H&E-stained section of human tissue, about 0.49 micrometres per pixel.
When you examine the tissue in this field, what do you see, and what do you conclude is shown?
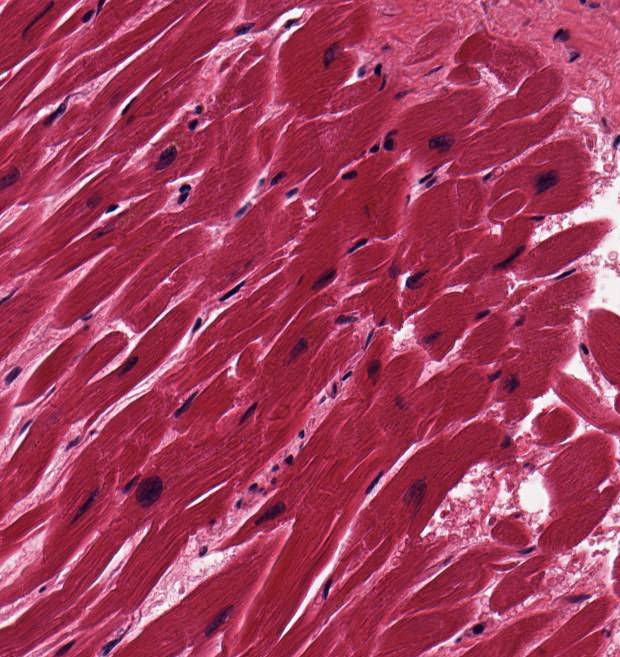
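Across the field, most muscle fibres run obliquely from lower left to upper right. Rather than lying as separate parallel cylinders, the fibres branch and join one another. Their cytoplasm stains deep red-pink. Thin strands between the fibres contain small, dark, elongated nuclei of interstitial cells. The tissue is the left ventricle of the heart.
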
